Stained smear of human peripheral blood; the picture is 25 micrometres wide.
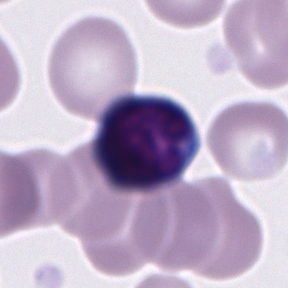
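Typical lymphocyte in a stained smear of human peripheral blood. The round nucleus, about 8 micrometres across, fills almost the whole cell, leaving only a very thin rim of cytoplasm; the little that shows is blue and is best seen at the right edge. Dense chromatin stains dark purple throughout the nucleus. The cell outline bears no hair-like projections.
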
